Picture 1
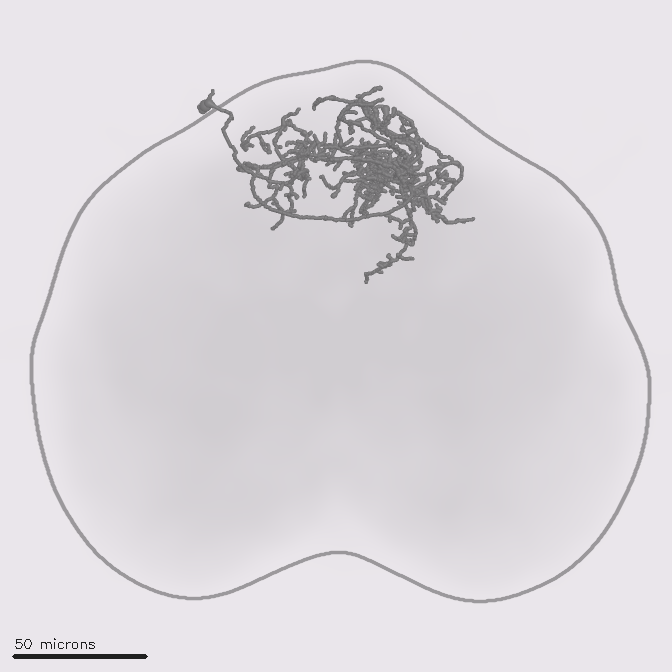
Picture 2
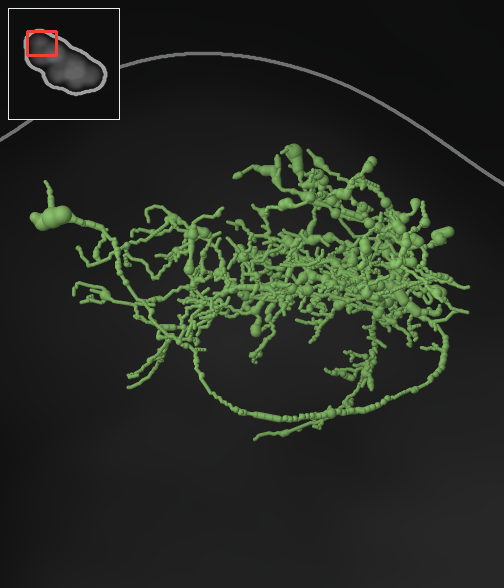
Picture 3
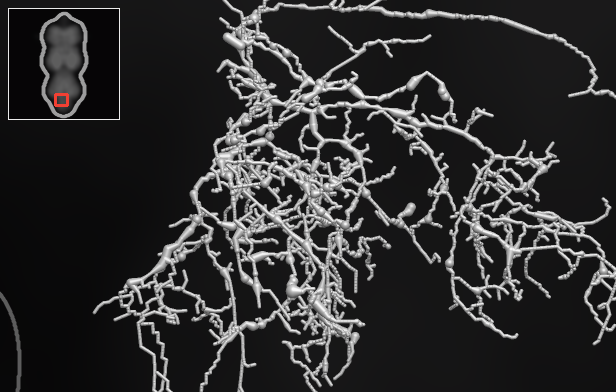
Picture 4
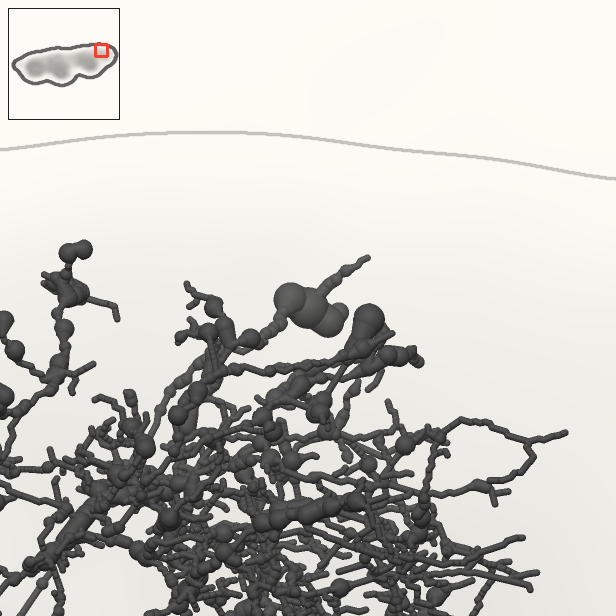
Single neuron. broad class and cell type: nerve-cord intrinsic neuron; INXXX301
